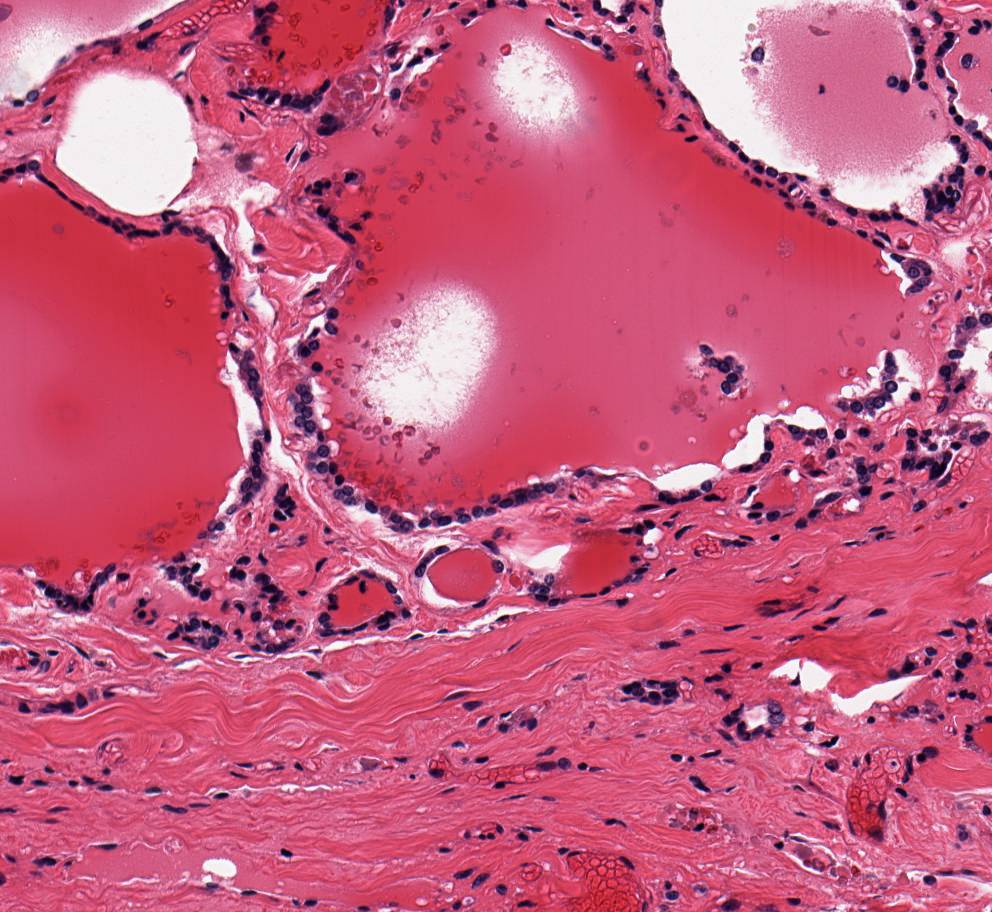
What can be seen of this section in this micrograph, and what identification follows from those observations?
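First, layout: a few large rounded follicles occupy the upper two-thirds of the field, and a band of dense fibrous tissue the lower third. Next, lining: each follicle has a single layer of flattened cells with small, dark, round nuclei. Then, collagen: wavy, roughly horizontal bundles with scattered elongated dark nuclei. This is thyroid.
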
